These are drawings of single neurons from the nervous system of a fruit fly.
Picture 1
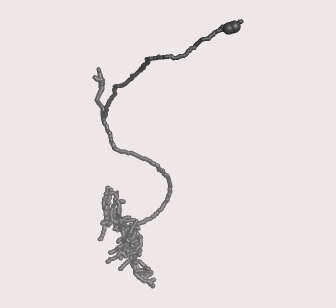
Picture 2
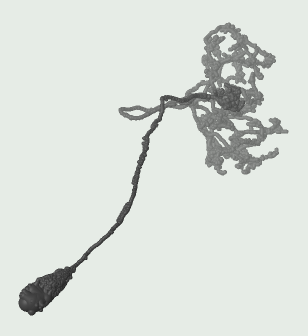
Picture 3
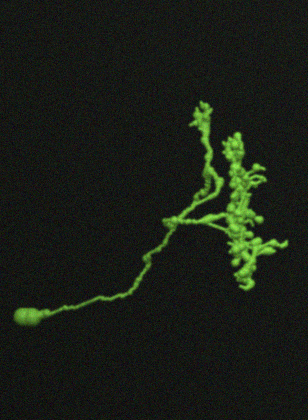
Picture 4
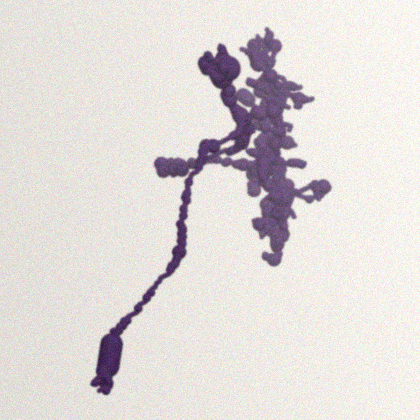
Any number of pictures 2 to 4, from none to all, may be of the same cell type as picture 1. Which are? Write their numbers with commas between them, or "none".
3, 4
